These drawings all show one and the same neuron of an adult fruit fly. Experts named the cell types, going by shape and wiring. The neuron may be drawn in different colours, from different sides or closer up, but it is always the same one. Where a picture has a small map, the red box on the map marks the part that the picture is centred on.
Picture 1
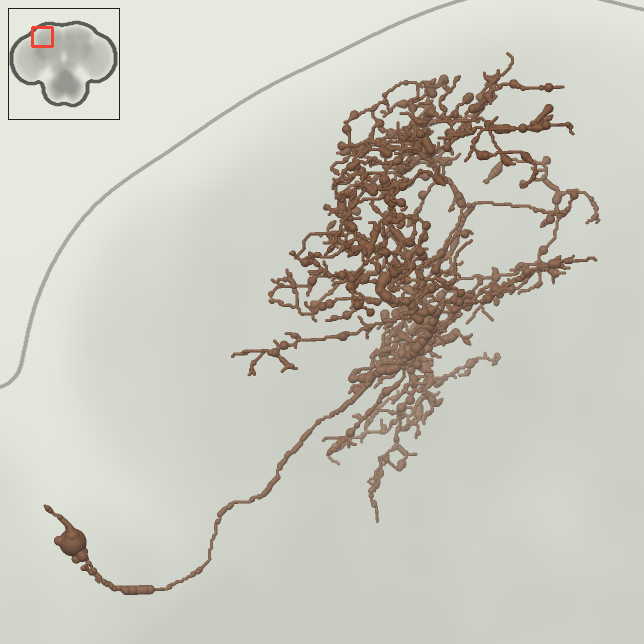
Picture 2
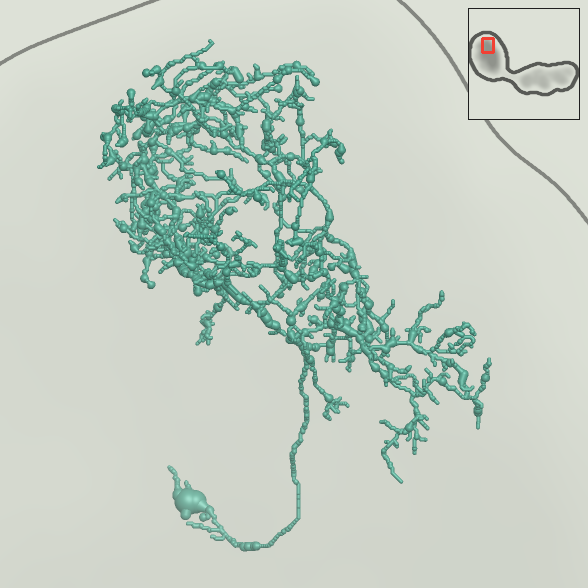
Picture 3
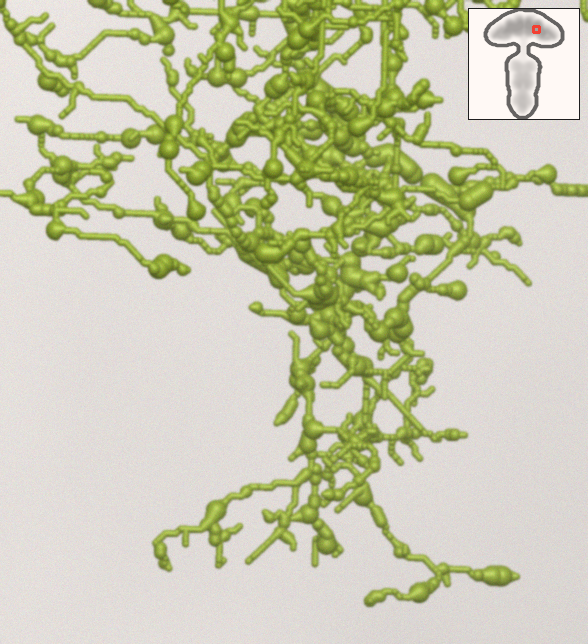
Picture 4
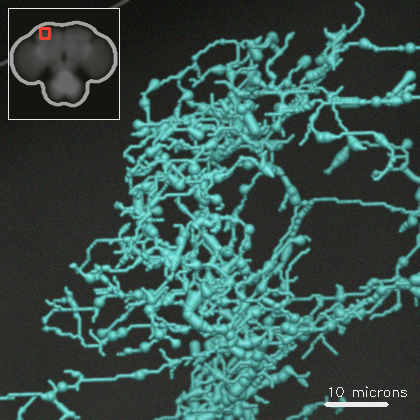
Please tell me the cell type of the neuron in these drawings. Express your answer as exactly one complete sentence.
Of the cell type SLP209 is this neuron.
